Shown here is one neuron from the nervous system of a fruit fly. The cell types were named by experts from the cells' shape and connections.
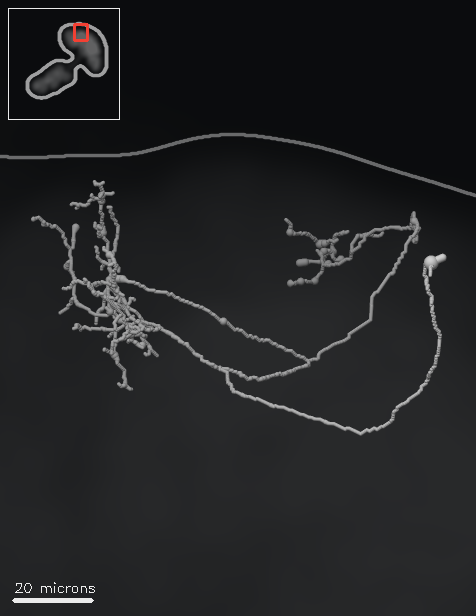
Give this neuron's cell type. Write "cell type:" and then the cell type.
cell type: LHAV7a3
